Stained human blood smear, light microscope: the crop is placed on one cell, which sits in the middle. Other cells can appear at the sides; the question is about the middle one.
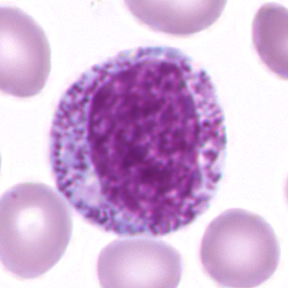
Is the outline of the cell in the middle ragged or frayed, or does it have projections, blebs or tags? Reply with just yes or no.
No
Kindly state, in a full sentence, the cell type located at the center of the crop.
The cell of interest, in the center, is a myelocyte.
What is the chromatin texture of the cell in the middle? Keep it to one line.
The chromatin pattern here is coarse and clumped.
